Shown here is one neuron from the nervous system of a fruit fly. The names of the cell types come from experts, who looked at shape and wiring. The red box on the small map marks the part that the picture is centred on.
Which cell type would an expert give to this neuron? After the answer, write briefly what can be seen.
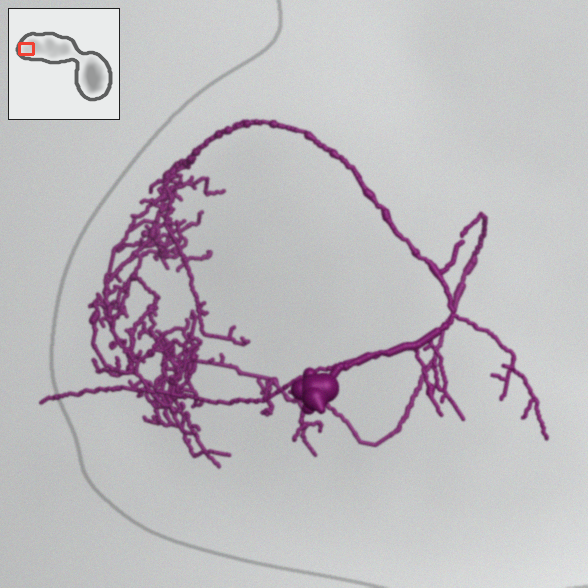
It is of cell type LK. Dozens of branch ends can be seen. As drawn here it is wider than it is tall.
